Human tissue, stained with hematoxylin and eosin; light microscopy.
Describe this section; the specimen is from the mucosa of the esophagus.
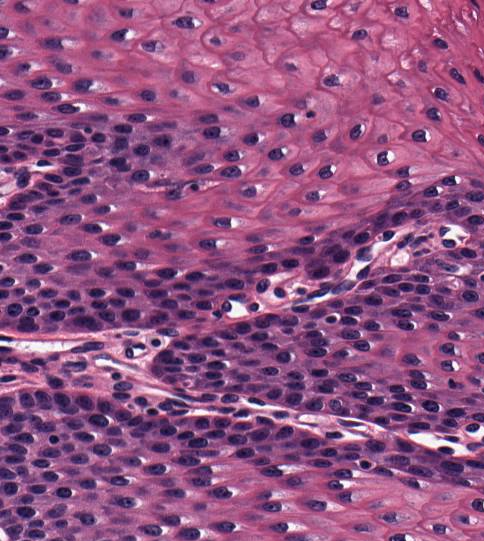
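In the lower half, cells are crowded, with dark oval nuclei and scant cytoplasm. Toward the upper right they grow larger, their pink cytoplasm more abundant. In the upper part, distinct polygonal pink borders outline the cells.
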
